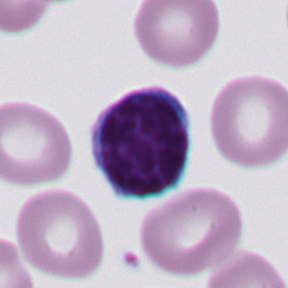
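Typical lymphocyte at the centre of a stained peripheral blood smear: a roughly round cell whose dense, dark purple chromatin lies in clumps separated by paler streaks. No nucleoli are visible. The cytoplasm is only a very thin pale bluish rim at the cell's edge.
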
